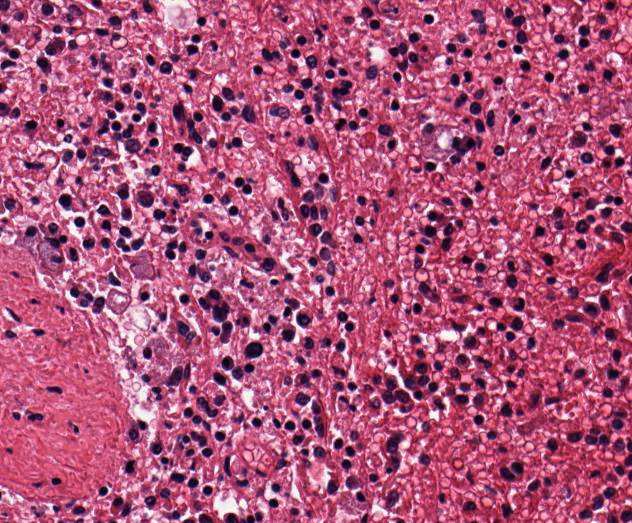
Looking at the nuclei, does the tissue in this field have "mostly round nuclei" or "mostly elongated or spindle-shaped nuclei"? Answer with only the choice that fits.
Mostly round nuclei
